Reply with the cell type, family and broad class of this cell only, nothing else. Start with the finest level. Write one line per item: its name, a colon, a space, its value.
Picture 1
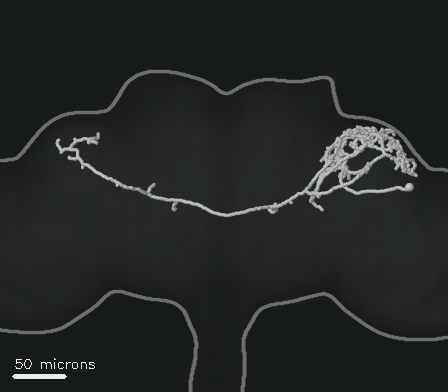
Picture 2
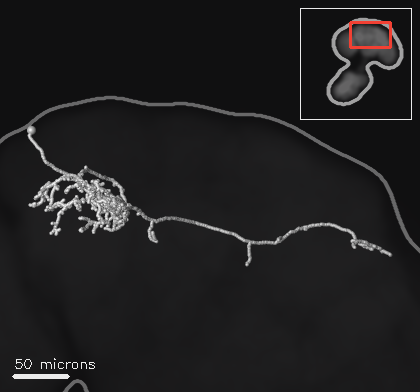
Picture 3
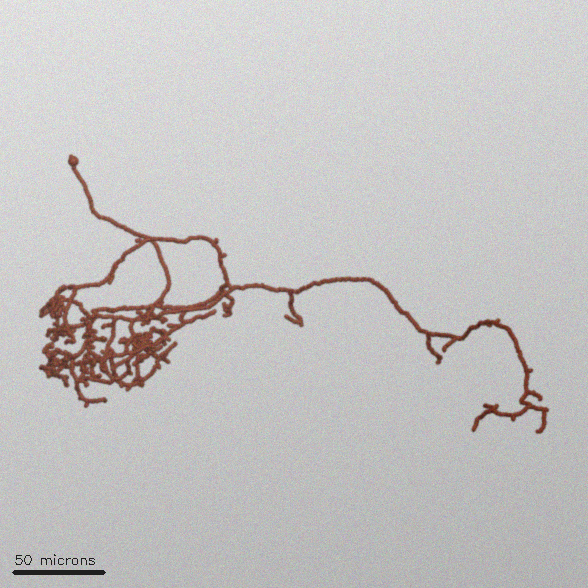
cell type: CB3629
family: hemilineage LHl2_ventral
broad class: central-brain intrinsic neuron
